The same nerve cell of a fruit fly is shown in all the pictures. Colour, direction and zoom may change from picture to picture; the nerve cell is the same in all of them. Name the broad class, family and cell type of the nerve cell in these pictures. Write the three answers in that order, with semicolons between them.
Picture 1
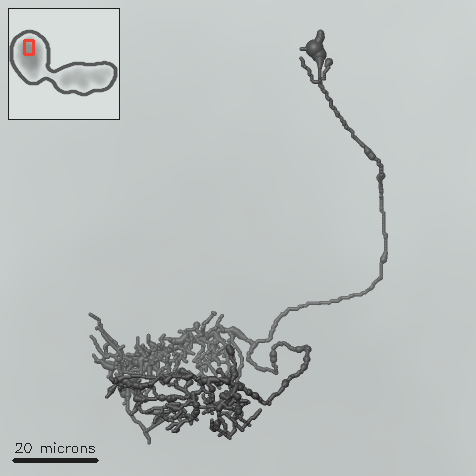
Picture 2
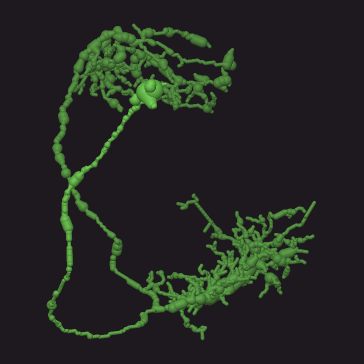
central-brain intrinsic neuron; class CX; hDeltaA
